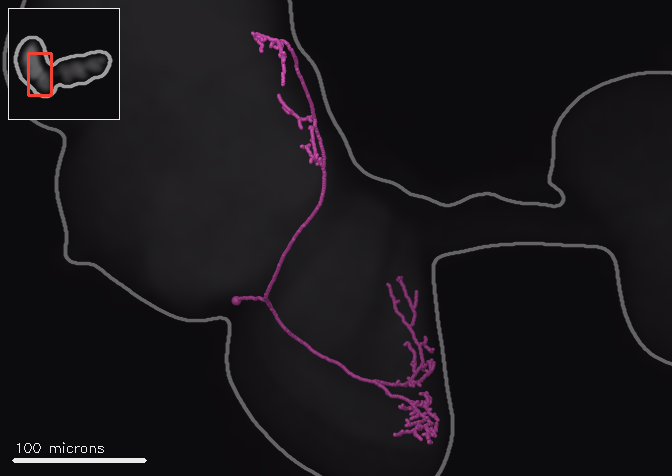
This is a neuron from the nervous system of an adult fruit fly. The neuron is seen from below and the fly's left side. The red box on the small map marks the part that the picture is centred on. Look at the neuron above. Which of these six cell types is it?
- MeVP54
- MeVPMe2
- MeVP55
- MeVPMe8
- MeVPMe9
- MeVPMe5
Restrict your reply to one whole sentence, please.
Under the cell type MeVP55 falls this neuron.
